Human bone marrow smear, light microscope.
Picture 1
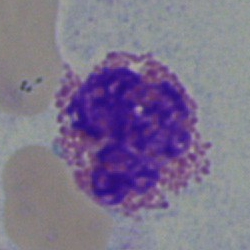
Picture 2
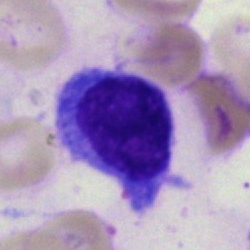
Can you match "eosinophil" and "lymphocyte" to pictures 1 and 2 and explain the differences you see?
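An eosinophil occupies picture 1, and a lymphocyte picture 2. Neither outline is smooth: granules at the edge make the eosinophil's bumpy, while a tag of cytoplasm hangs from the lymphocyte's lower edge. Chromatin is dark purple in both, coarsely clumped in the eosinophil, where no nucleolus can be seen, and dense in the lymphocyte.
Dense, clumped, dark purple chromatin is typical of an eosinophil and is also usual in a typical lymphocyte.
In the eosinophil, little granule-free cytoplasm shows around the nucleus.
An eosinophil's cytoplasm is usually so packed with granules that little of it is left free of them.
The lymphocyte's nucleus sits toward the right, leaving its widest rim of cytoplasm, deep blue and without visible granules, on the left.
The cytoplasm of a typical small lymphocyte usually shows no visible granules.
Red cells lie against the eosinophil's left side, whereas around the lymphocyte they lie without overlapping it.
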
